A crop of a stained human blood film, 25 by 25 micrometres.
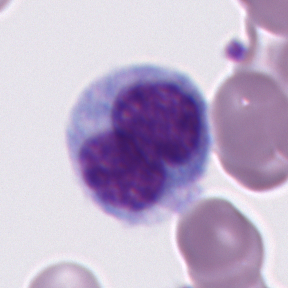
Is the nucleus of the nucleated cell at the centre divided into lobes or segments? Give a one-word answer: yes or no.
Yes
